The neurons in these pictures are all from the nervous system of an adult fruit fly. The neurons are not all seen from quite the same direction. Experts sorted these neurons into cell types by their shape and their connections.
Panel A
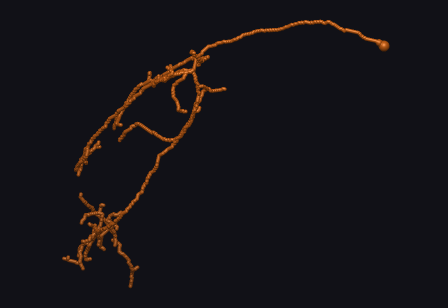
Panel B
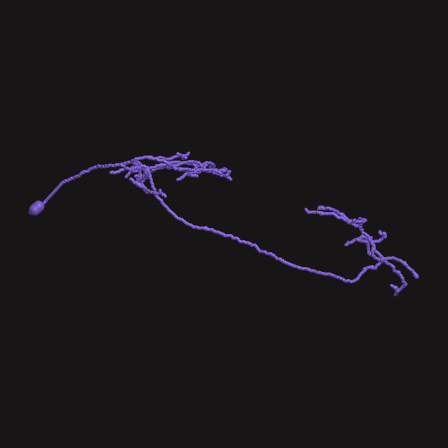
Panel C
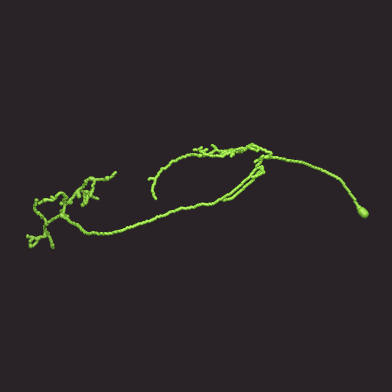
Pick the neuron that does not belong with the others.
Panel A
